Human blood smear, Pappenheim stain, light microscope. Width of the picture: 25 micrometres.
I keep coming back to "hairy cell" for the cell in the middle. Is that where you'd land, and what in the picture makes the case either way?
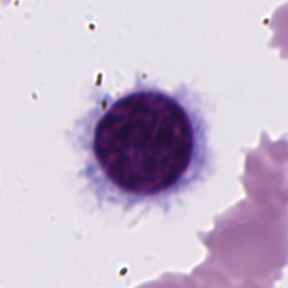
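Starting with the outline, fine hair-like cytoplasmic projections fringe the cell all around. Next, the nucleus fills most of the cell, leaving a narrow rim of cytoplasm, and its chromatin is dense throughout.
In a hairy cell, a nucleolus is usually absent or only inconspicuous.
No nucleoli can be seen here, a point for hairy cell.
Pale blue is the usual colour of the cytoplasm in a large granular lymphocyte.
The cytoplasm is pale blue, which goes with large granular lymphocyte.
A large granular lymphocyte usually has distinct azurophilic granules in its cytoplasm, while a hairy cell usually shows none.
This cytoplasm shows no granules, a point for hairy cell and against large granular lymphocyte. All told, hairy cell fits.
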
